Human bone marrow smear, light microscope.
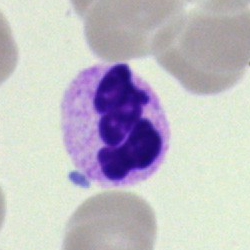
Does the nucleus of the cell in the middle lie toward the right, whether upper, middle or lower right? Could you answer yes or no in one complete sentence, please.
Yes, in this cell the nucleus is positioned toward the right.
